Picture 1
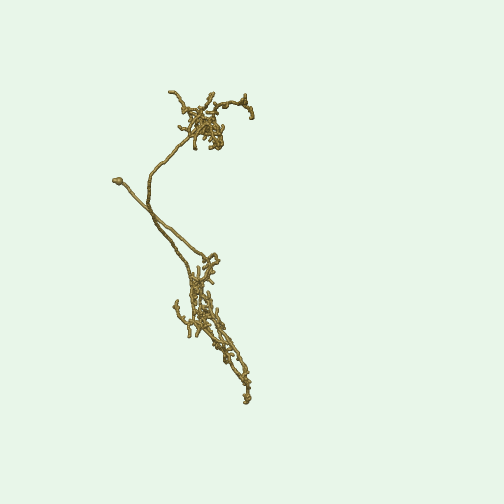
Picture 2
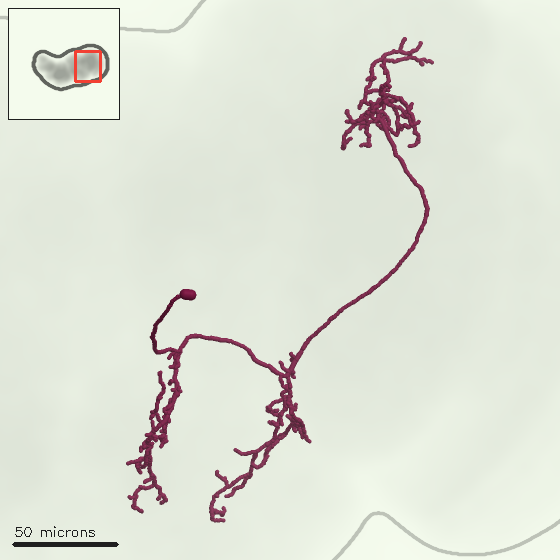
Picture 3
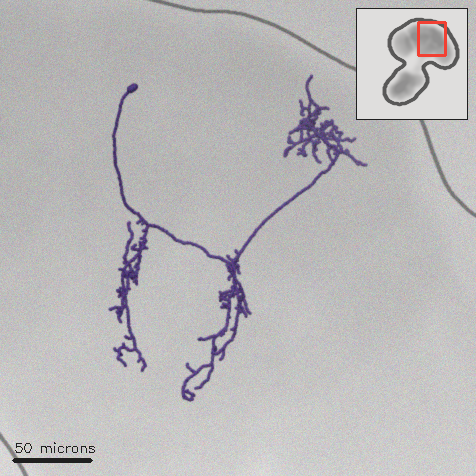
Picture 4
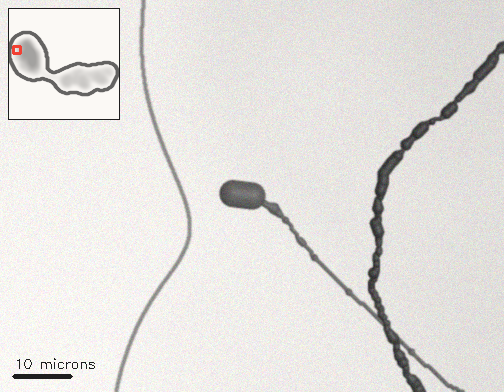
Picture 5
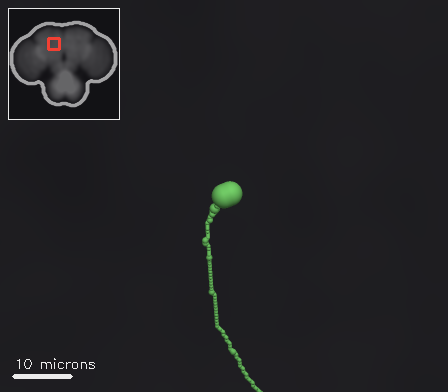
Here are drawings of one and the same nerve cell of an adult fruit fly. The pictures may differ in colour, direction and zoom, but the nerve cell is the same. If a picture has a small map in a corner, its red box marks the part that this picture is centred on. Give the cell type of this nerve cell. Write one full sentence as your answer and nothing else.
Cell type mAL_m3a is what this nerve cell is.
